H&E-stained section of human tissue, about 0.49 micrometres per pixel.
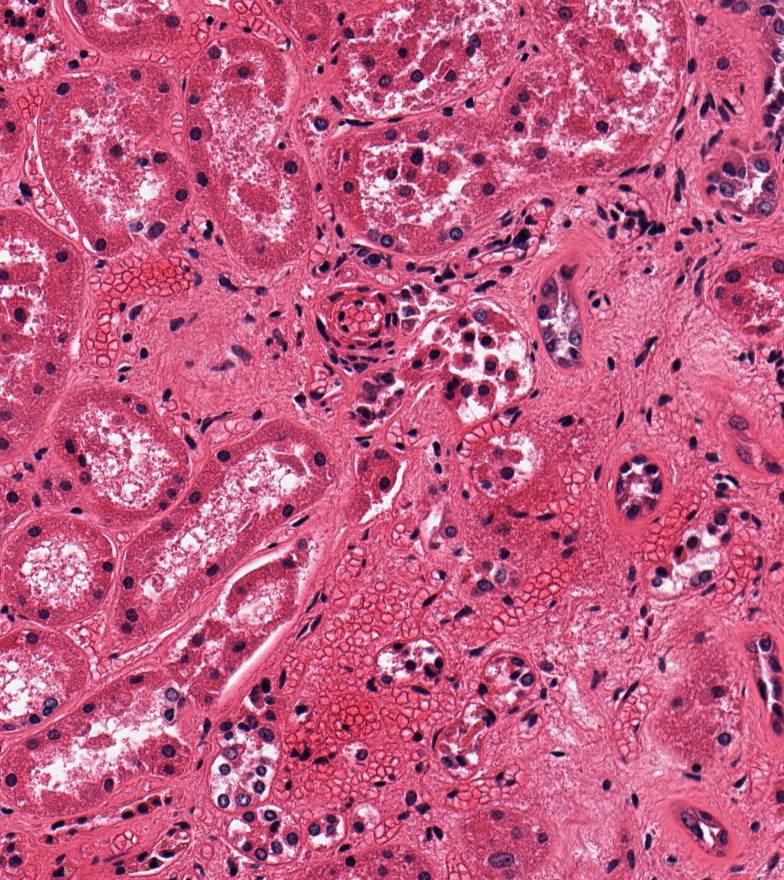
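Renal cortex. Large, closely packed tubules fill the left half; the right half is mostly stroma with fewer, smaller tubules. The large tubules are lined by cuboidal cells with abundant granular pink cytoplasm and round, dark nuclei. Packed red blood cells lie between the tubules in the centre and lower centre.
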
